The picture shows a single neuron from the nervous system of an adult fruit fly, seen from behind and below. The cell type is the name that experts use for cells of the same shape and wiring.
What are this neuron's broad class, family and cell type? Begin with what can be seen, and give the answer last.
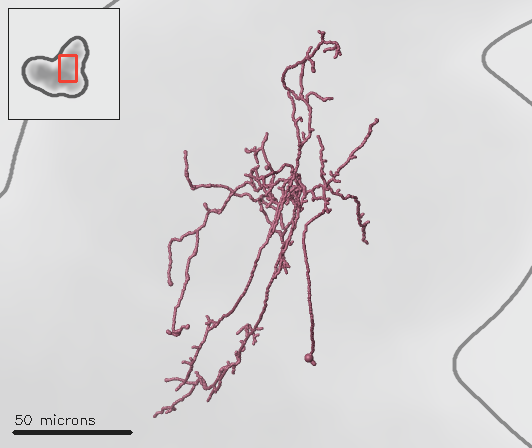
Its cell body lies at the bottom of the picture. From top to bottom in the picture it spans about 170 microns. Dozens of branch ends can be seen. This is a nerve-cord intrinsic neuron. Its family is hemilineage 05B. The cell type is IN05B065.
